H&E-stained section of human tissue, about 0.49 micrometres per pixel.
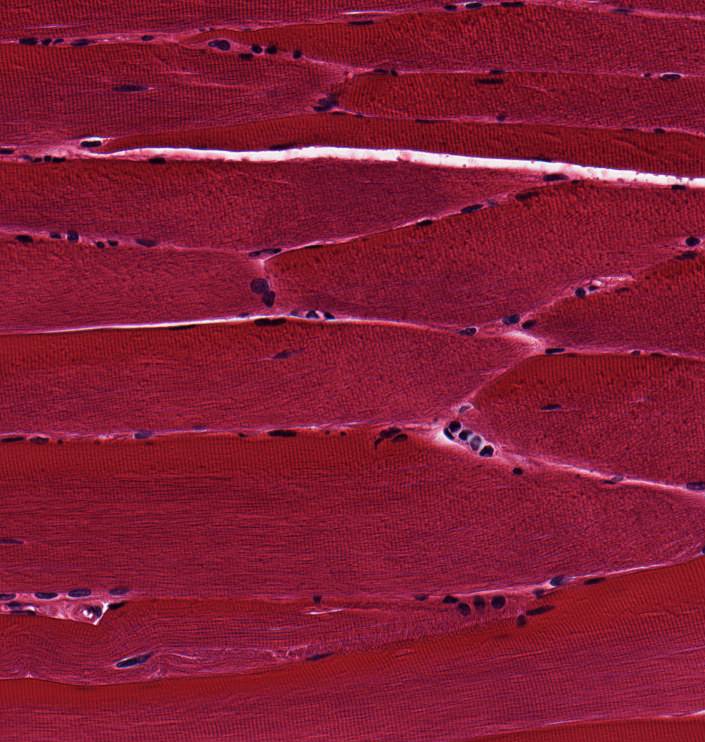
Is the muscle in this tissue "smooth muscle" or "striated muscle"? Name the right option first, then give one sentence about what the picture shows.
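Striated muscle. The fibres show fine cross-striations running across their width.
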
